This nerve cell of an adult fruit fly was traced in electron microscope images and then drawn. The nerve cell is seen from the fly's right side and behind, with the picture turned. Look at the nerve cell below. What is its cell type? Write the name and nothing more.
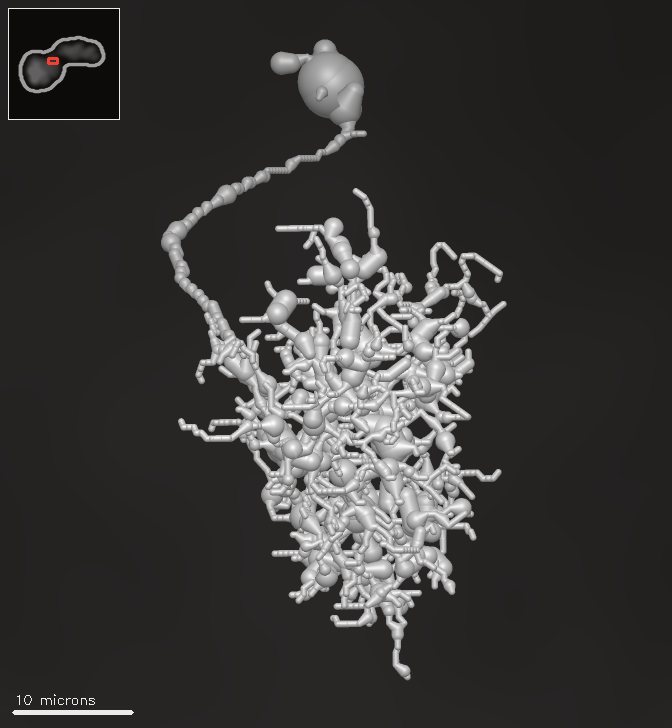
Pm4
